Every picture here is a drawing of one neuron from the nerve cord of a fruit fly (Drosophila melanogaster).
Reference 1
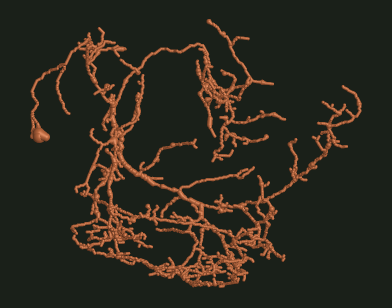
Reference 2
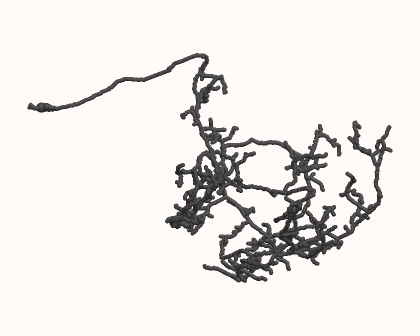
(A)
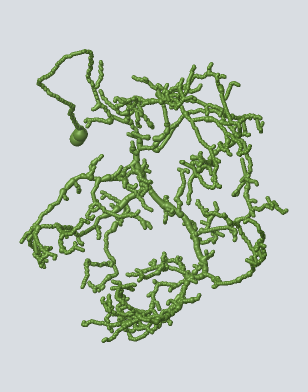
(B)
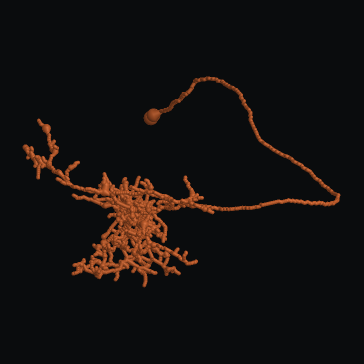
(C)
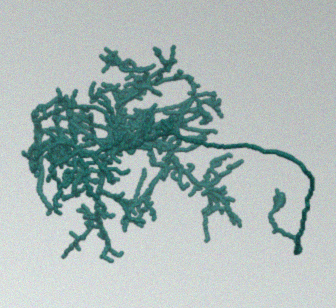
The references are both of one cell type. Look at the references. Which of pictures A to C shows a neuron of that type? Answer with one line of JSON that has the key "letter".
{"letter": "A"}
